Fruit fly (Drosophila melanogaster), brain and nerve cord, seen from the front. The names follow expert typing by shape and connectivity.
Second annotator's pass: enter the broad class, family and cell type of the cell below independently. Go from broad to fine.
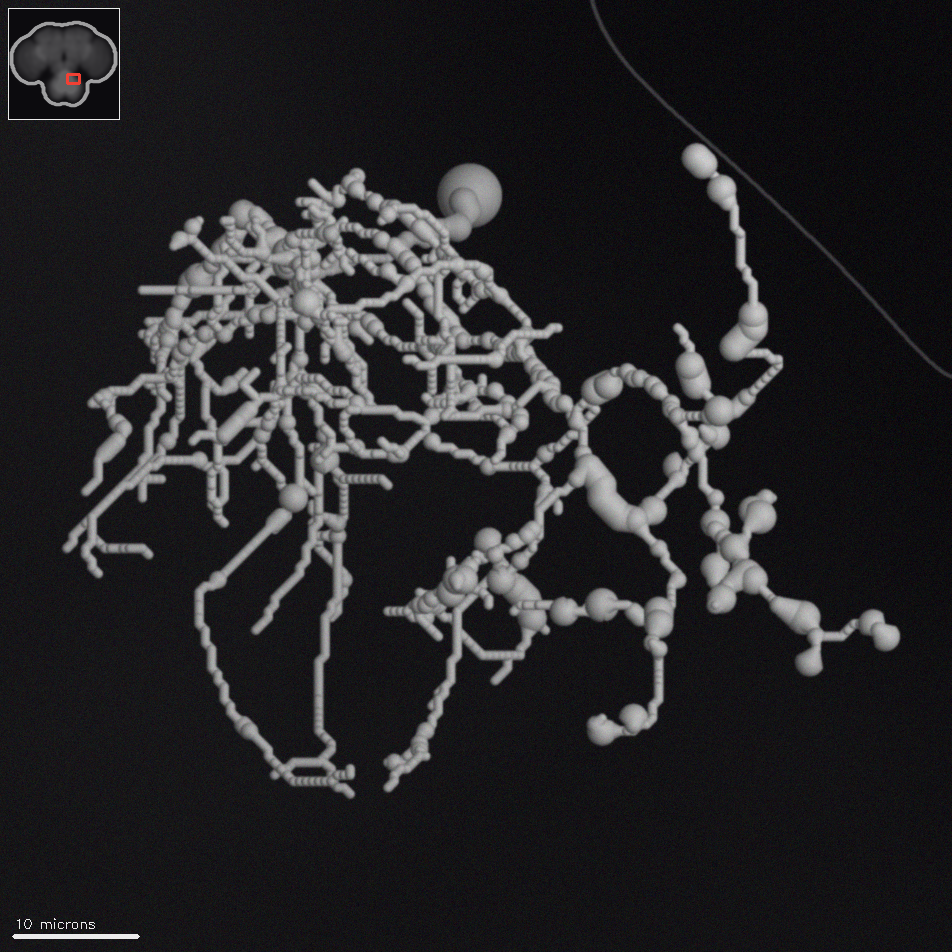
nerve-cord intrinsic neuron; hemilineage 03B; IN03B063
